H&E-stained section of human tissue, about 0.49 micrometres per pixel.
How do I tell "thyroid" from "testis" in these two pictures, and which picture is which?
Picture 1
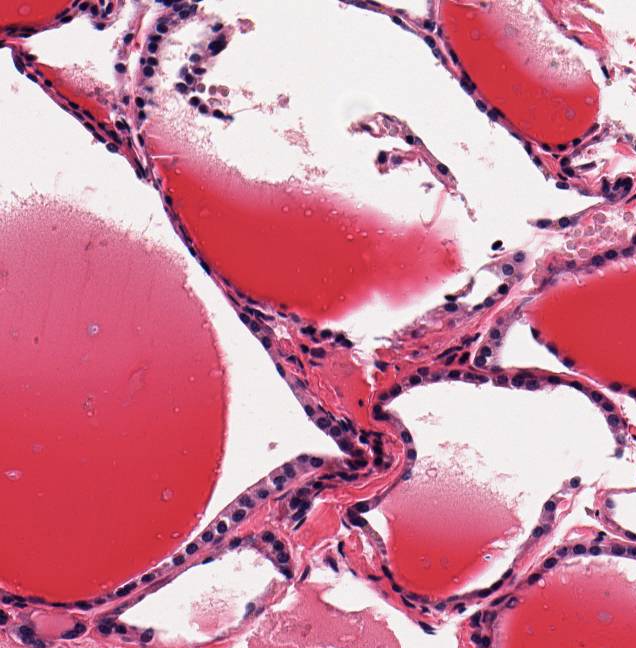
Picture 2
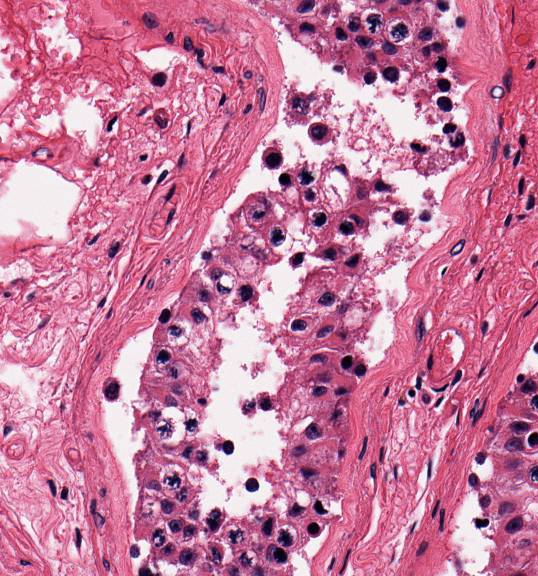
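Right, picture 1 is thyroid and picture 2 is testis. What strikes me first is the layout: picture 1 is packed with closed, rounded follicles of widely varying size holding homogeneous deep pink colloid, while picture 2 has one elongated tubule running top to bottom through the centre. The linings differ too: a single layer of flattened to low cuboidal cells with small, dark, evenly spaced nuclei in picture 1, against several layers of rounded cells in picture 2. And that tubule's wall is a thick, wavy band of collagen.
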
